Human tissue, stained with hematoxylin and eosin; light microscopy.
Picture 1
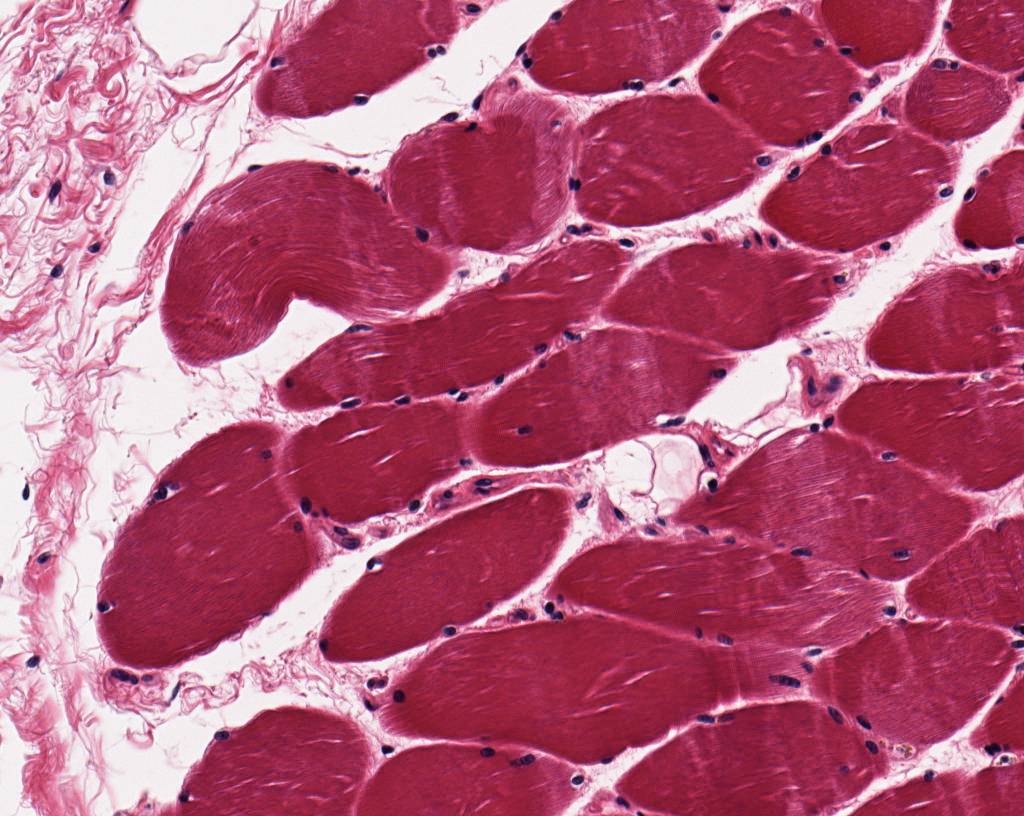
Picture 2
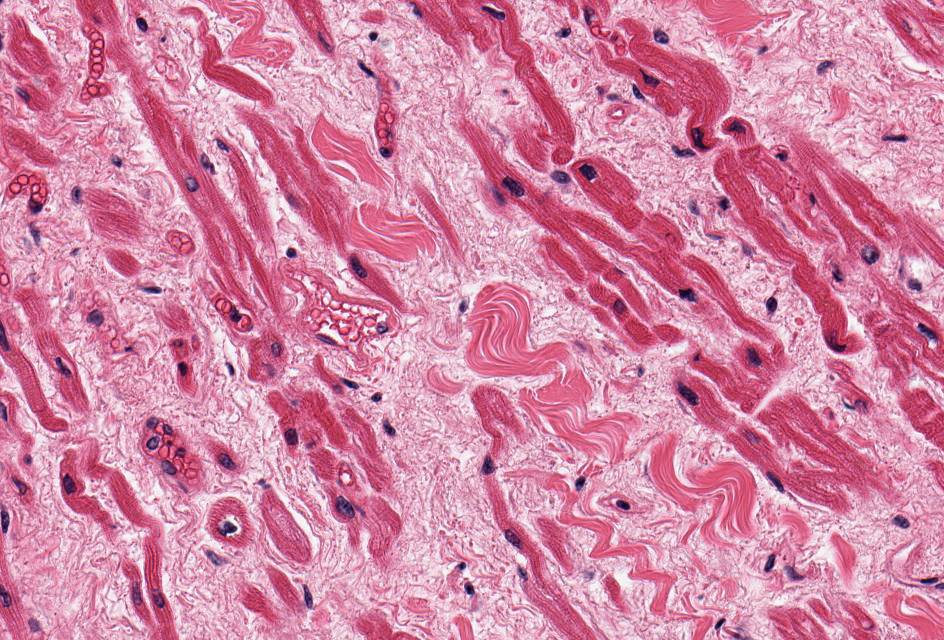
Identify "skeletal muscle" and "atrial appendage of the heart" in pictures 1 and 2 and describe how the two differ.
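So, picture 1 is skeletal muscle, and picture 2 is atrial appendage of the heart. In the skeletal muscle, the fibre cytoplasm takes a deep, fairly even red from eosin, and the dark, flattened nuclei sit at the fibre edges, not in the centres. Between the fibres I see thin strands of pale pink loose connective tissue with small dark nuclei, and along the left edge there is wavy pink collagenous tissue with scattered nuclei. In the atrial appendage, elongated fibres run diagonally from upper left toward lower right, showing fine cross-striations along their length. Here the nuclei are oval and central within the fibres, rather than at the edges. And the fibres are spread well apart by pale, loose, finely fibrillar pink stroma.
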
